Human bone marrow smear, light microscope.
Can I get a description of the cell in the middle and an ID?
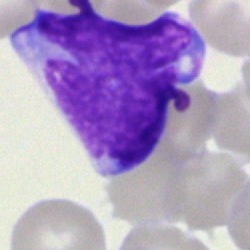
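Most of this cell is taken up by its nucleus, where the chromatin is finely stippled rather than coarsely clumped. What cytoplasm can be seen is pale blue-grey. On the right side, a small rounded knob projects from the cell. The cell is a blast.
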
